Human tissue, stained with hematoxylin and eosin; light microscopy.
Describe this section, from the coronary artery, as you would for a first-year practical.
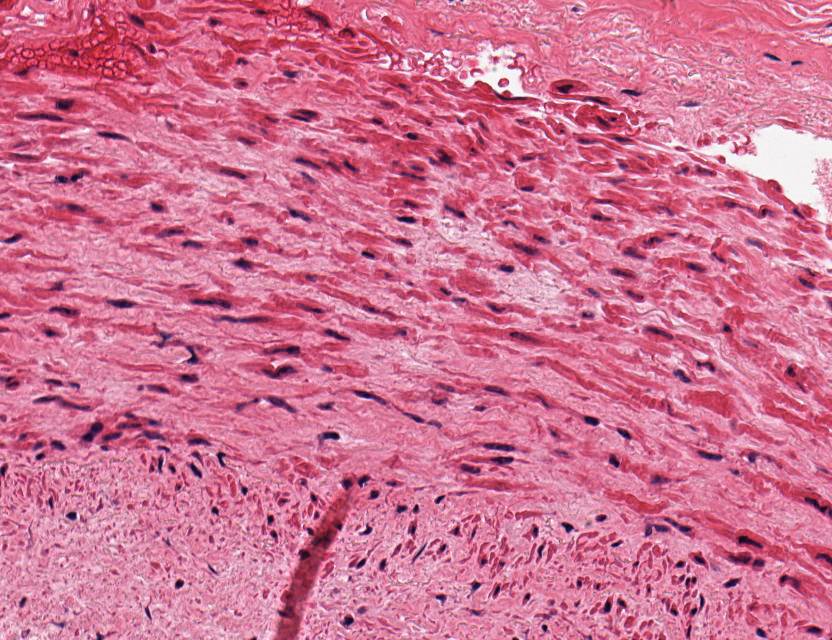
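First, the layout: a band of densely packed spindle cells crosses the upper two-thirds of the field, above a paler, more loosely textured zone along the bottom. Second, the nuclei in that dense band are elongated and dark-staining. Third, the spindle cells there have brightly eosinophilic cytoplasm. Last, a cluster of red blood cells lies in the top-left corner.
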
